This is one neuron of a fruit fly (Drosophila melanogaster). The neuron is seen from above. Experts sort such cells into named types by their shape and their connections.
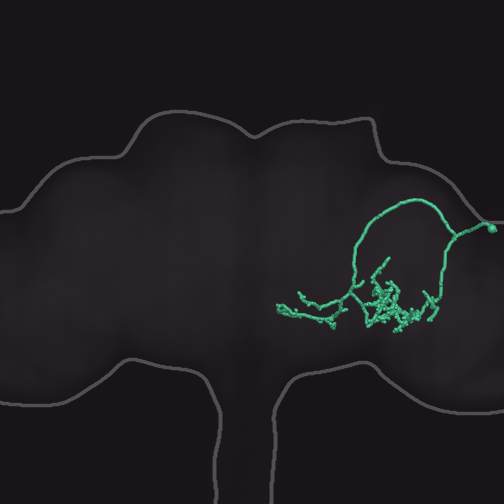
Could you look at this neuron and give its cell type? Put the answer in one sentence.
The cell type is PLP065.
